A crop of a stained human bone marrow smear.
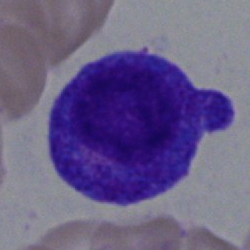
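Promyelocyte, central cell, stained human bone marrow smear. Single rounded bleb protruding from right side. Cytoplasm deep blue. No clear vacuoles. Faint pinkish streak across lower part of cell.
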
